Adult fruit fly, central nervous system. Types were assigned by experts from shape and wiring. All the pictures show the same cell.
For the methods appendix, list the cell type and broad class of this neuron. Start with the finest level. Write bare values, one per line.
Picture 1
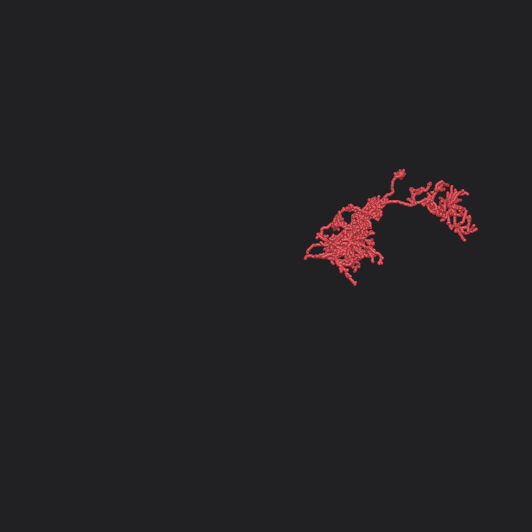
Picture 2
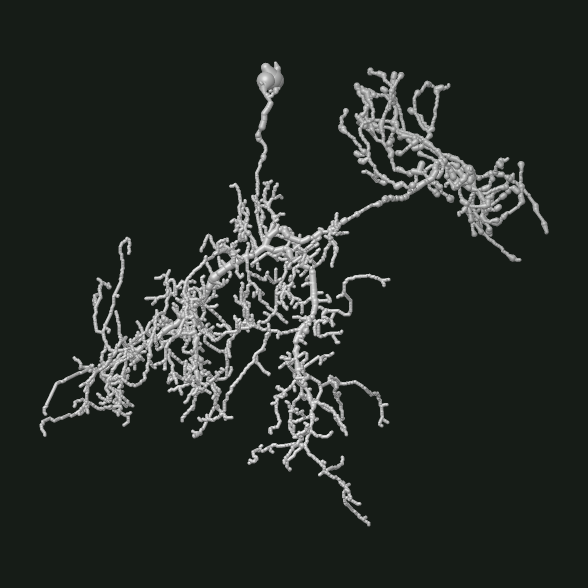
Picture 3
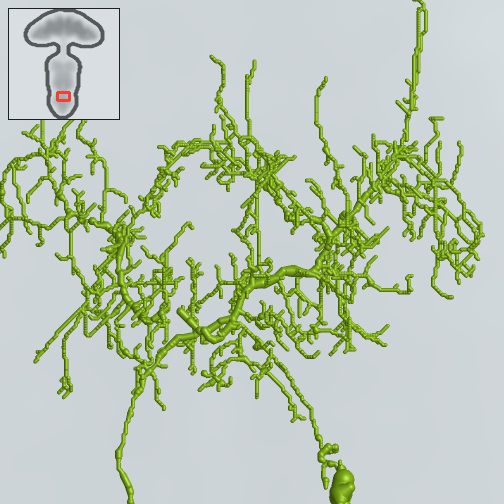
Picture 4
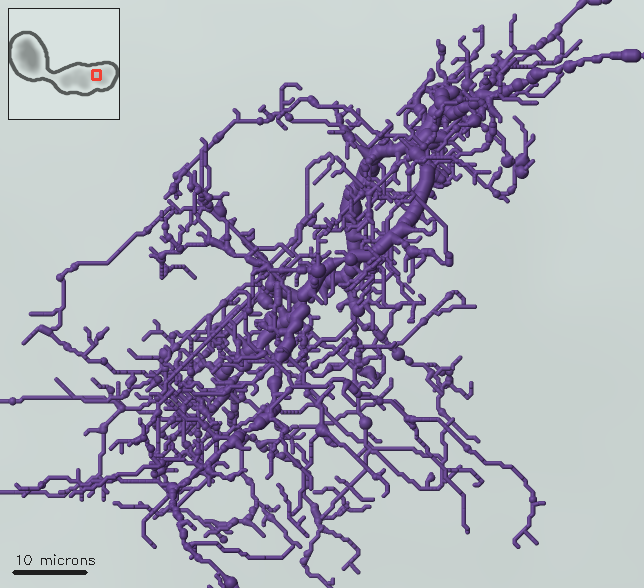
INXXX111
nerve-cord intrinsic neuron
